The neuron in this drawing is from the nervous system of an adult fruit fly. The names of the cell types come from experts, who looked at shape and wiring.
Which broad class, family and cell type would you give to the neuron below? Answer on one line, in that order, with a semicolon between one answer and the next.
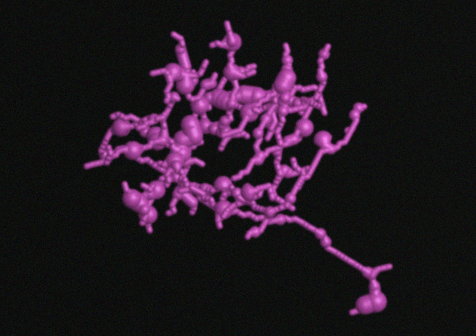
optic-lobe intrinsic neuron; Mi; Mi10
